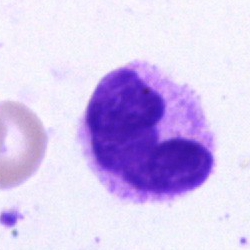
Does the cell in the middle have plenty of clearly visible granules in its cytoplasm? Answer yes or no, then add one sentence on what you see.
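Yes. Fine lilac granules are scattered through the cytoplasm.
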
